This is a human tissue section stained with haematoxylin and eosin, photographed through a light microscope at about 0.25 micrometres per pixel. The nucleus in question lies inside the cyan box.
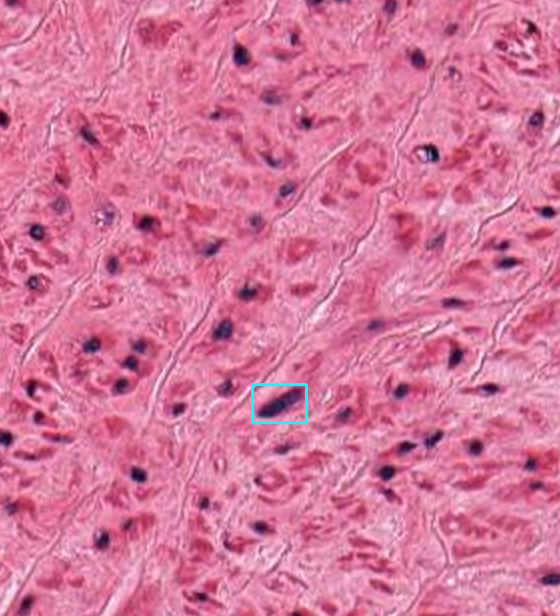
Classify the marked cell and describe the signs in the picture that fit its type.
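Smooth muscle cell. The nucleus is stained dark purple fairly evenly and has a smooth outline. The cytoplasm around the nucleus is pink and has no sharp border; it blends into the surrounding pink tissue. The long axis of the nucleus runs diagonally from lower left to upper right, the same direction as the nearby wavy pink fibres and pale clefts.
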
